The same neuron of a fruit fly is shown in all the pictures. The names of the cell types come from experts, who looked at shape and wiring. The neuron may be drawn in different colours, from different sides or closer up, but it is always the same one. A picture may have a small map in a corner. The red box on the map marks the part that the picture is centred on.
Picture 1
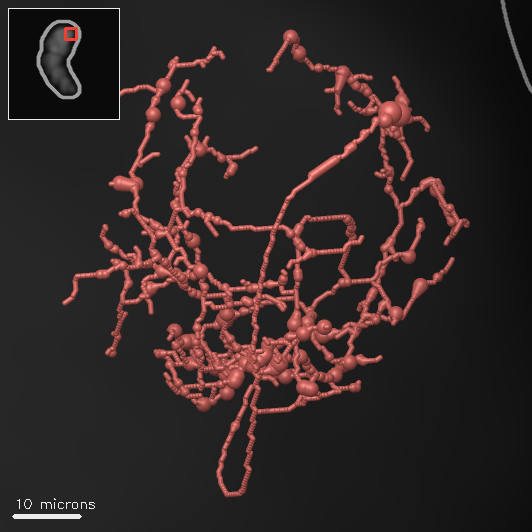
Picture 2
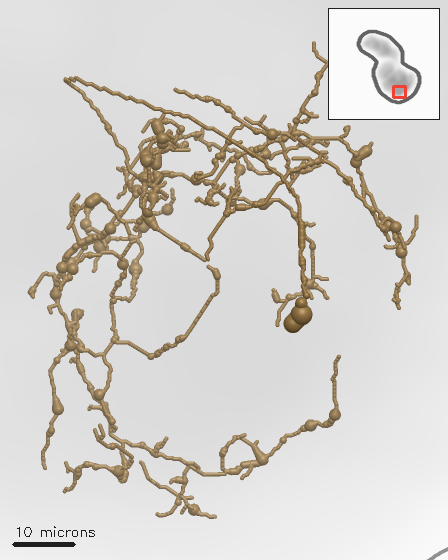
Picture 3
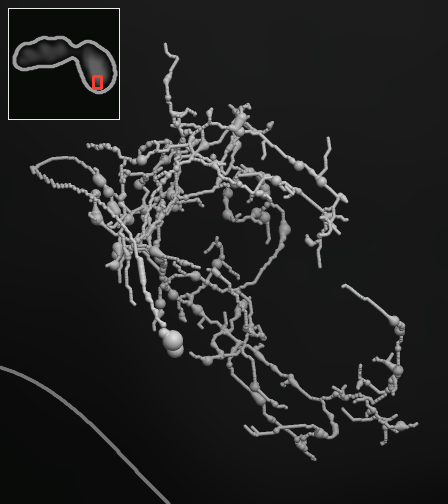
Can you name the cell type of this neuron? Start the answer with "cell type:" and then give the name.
cell type: CB2904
